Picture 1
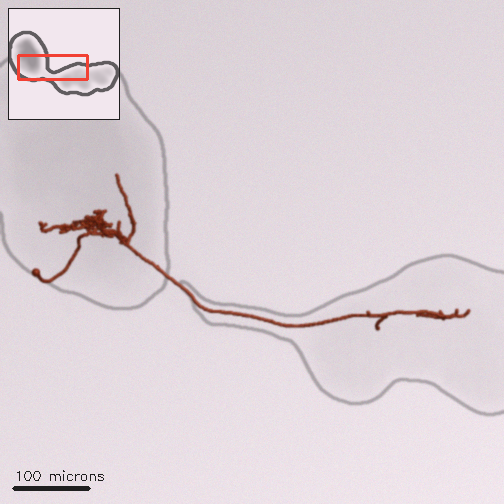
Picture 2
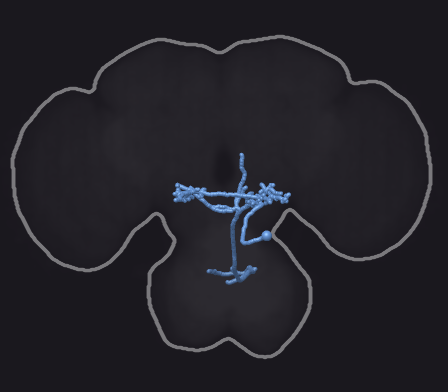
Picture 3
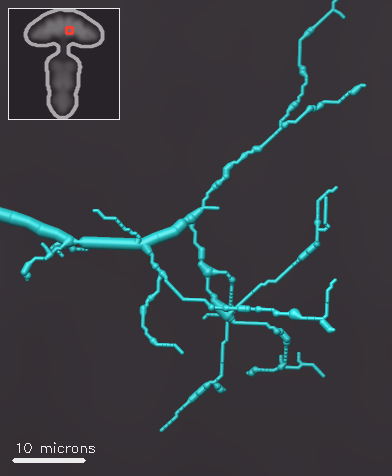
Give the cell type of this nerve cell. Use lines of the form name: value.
cell type: DNg106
